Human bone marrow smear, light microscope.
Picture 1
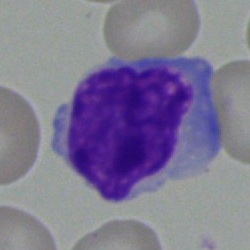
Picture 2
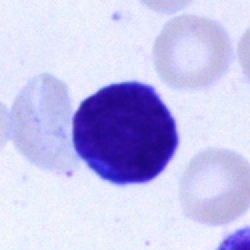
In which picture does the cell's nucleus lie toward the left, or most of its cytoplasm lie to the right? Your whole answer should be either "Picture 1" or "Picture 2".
Picture 1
